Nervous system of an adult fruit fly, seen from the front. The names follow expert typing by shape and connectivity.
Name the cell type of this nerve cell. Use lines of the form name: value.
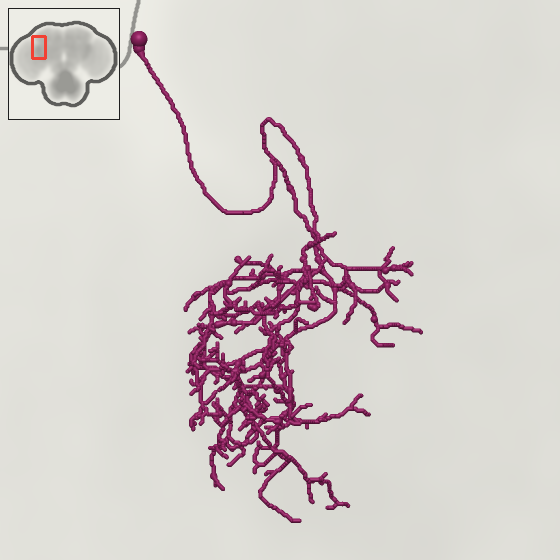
cell type: AVLP004_a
